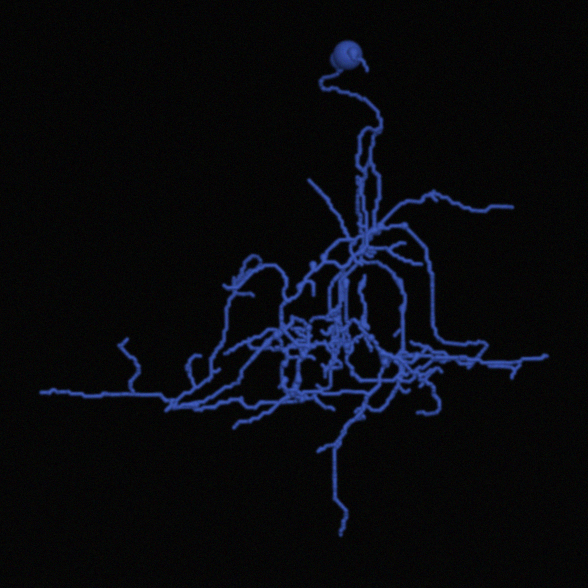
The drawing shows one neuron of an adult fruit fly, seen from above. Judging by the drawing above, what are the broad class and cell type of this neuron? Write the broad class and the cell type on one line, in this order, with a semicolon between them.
nerve-cord intrinsic neuron; INXXX295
